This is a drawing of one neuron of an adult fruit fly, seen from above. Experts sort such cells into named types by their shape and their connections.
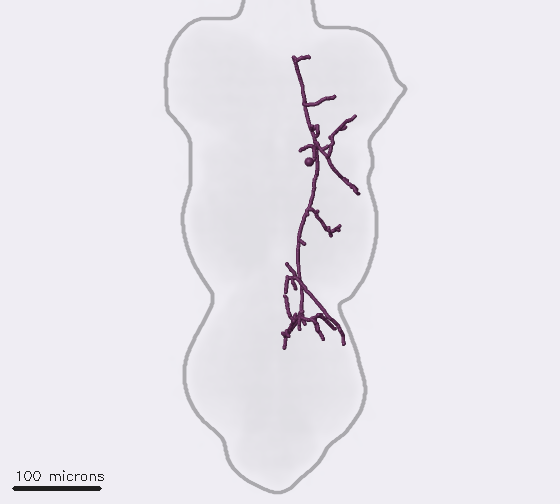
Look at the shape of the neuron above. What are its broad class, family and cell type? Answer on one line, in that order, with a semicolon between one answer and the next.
descending neuron; DNg; DNg45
